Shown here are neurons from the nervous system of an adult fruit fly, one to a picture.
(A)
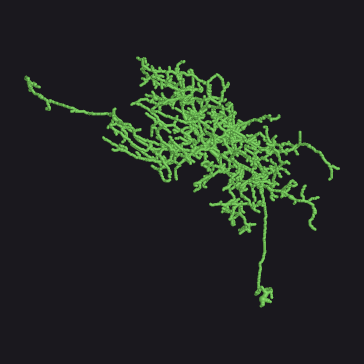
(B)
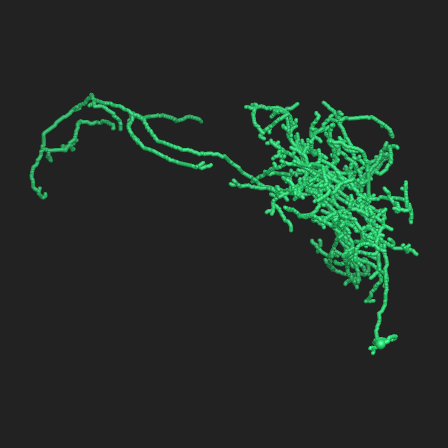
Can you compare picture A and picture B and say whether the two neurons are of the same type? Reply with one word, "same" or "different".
same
